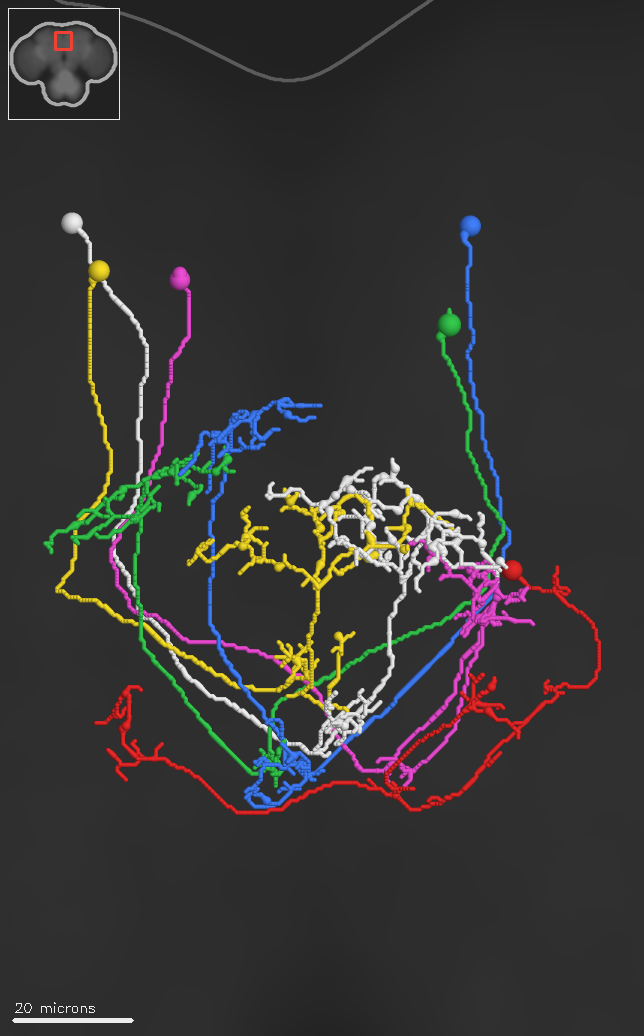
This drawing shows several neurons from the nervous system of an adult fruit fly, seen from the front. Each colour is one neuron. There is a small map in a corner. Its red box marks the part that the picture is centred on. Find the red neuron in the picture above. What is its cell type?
vDeltaM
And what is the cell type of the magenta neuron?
vDeltaK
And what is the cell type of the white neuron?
vDeltaI_b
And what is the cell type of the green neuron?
vDeltaA_b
